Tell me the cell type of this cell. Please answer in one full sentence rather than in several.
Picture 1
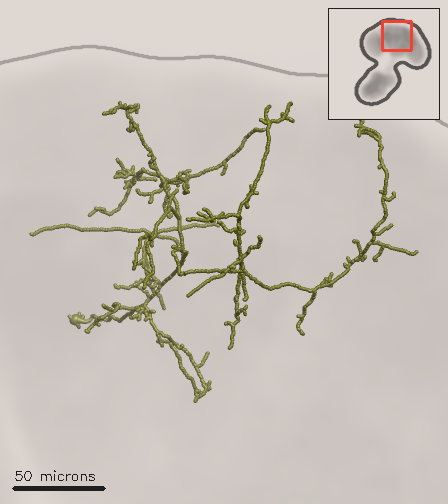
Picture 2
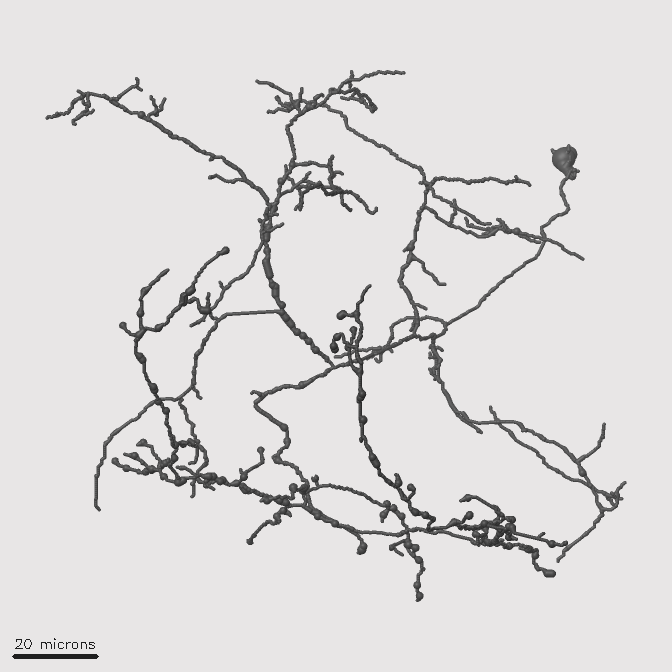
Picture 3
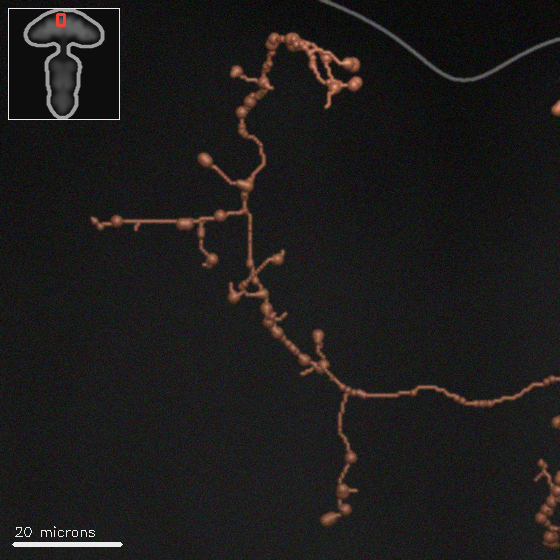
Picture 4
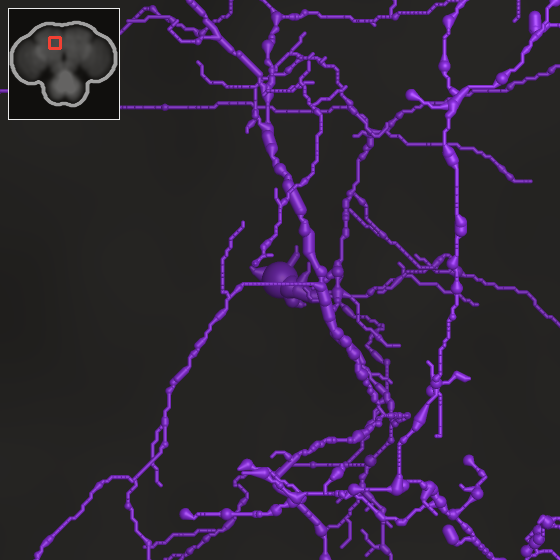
For this neuron, the cell type is LAL191.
